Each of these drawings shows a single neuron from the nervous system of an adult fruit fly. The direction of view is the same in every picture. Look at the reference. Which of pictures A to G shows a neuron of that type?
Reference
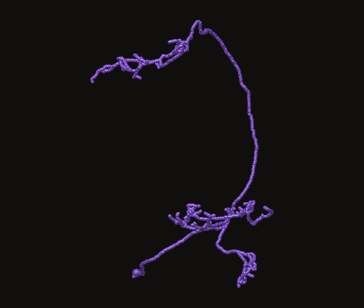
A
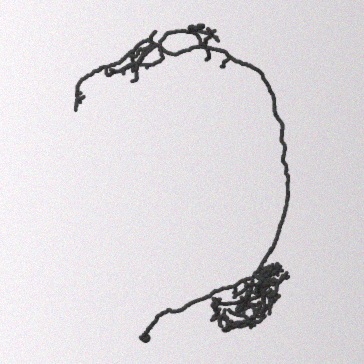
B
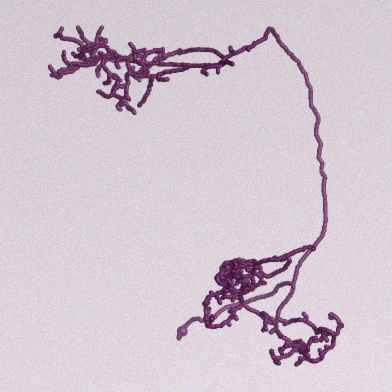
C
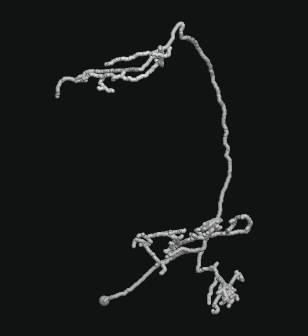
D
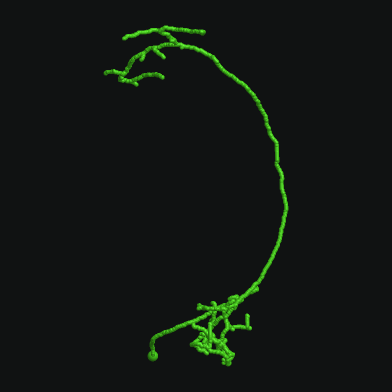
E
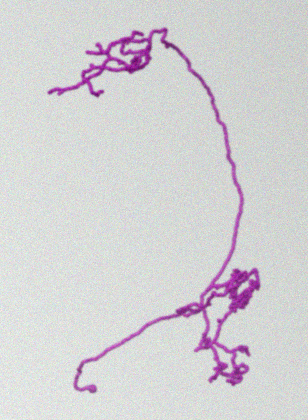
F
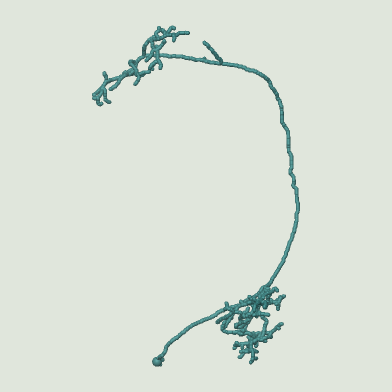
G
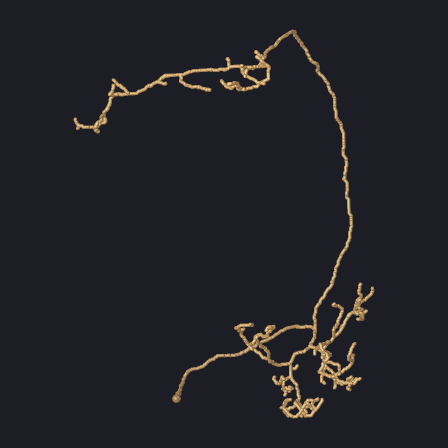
C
